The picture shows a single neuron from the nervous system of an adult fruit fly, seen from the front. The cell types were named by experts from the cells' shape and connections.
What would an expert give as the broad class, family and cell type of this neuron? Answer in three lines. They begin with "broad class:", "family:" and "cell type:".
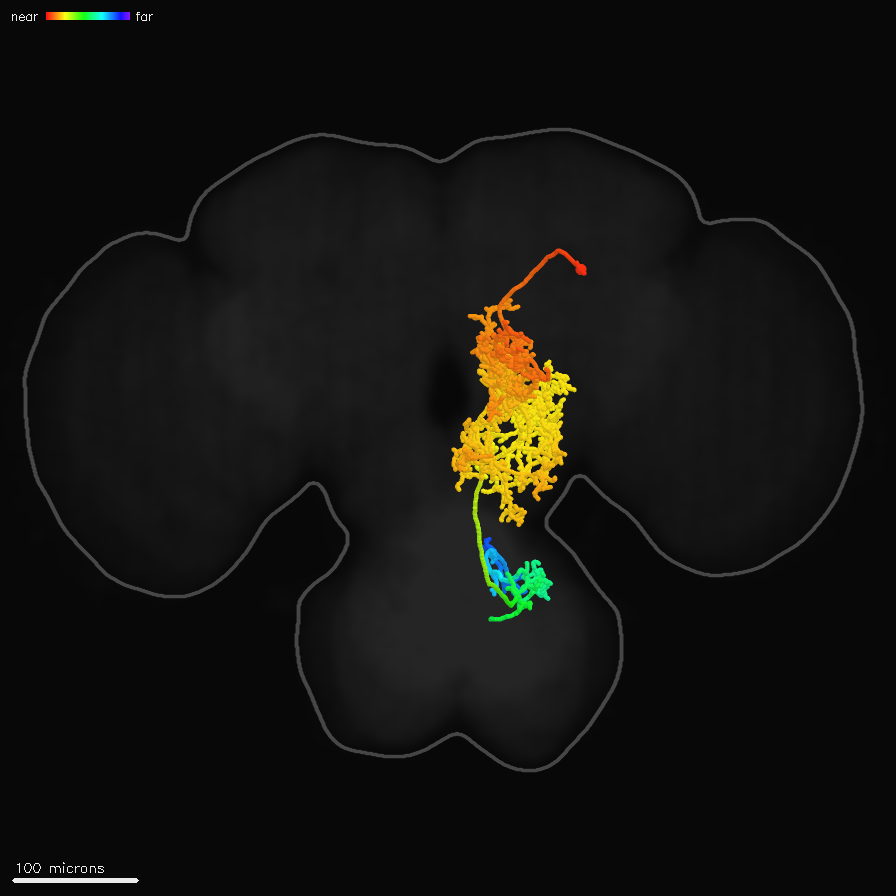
broad class: descending neuron
family: hemilineage WEDd1
cell type: DNa06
